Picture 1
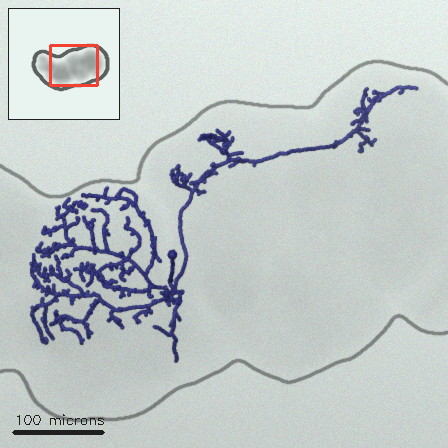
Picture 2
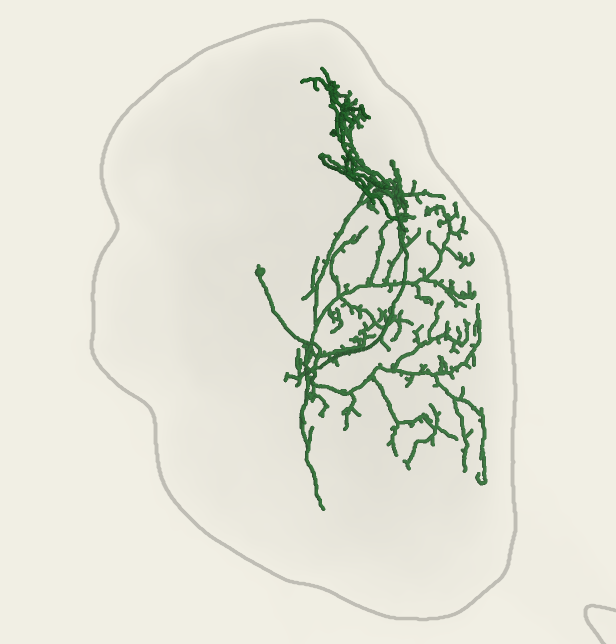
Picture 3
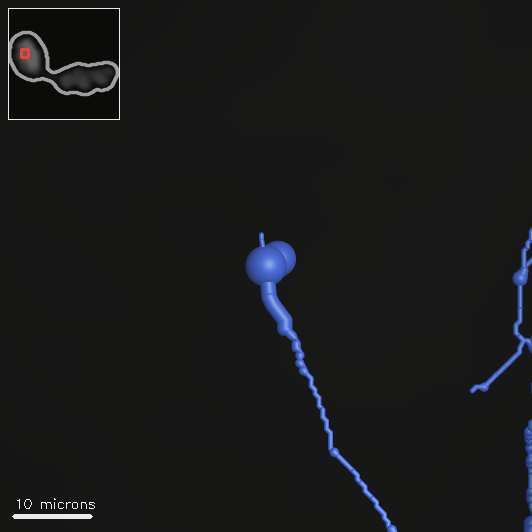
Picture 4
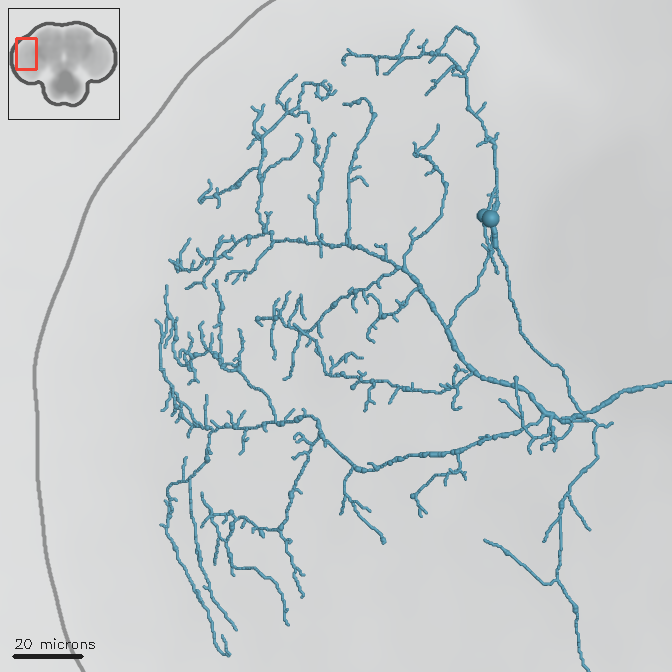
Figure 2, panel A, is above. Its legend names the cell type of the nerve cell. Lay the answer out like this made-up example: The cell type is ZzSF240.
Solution: The cell type is aMe26.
